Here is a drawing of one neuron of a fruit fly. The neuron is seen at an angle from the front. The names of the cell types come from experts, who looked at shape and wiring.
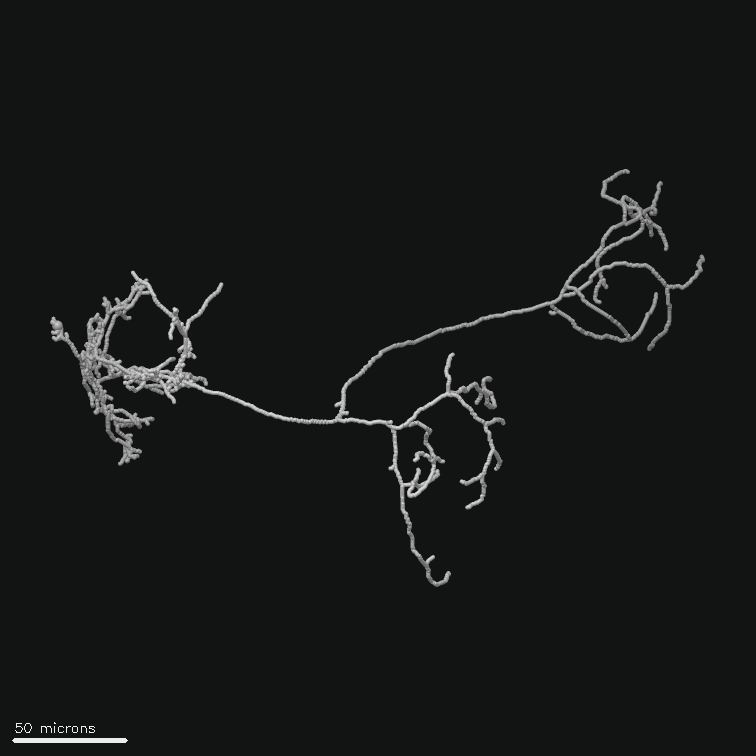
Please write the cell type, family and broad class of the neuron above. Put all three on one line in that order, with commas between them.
IN18B045_a, hemilineage 18B, nerve-cord intrinsic neuron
